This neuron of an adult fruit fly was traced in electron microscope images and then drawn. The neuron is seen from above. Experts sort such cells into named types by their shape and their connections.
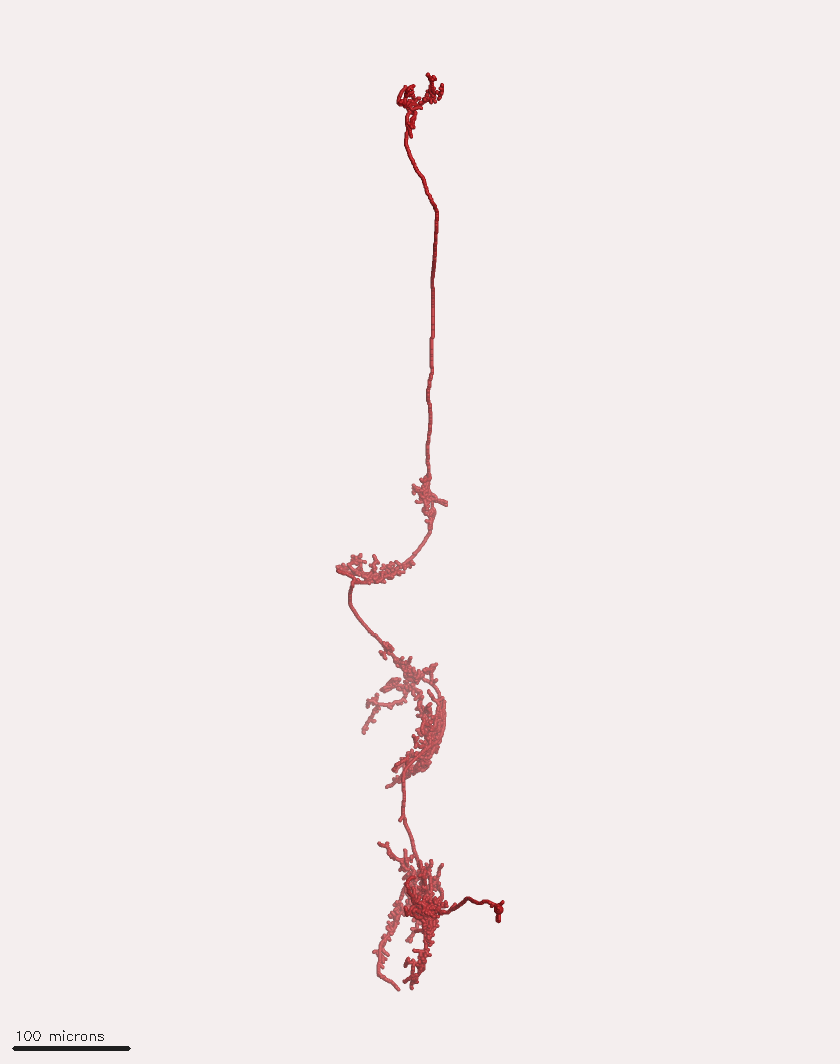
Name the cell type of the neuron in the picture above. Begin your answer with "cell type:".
cell type: ANXXX092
